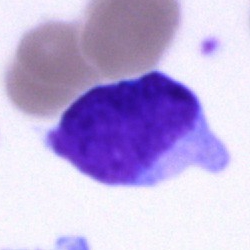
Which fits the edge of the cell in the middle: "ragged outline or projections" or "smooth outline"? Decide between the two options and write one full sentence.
Rough rather than smooth is the outline of this cell.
